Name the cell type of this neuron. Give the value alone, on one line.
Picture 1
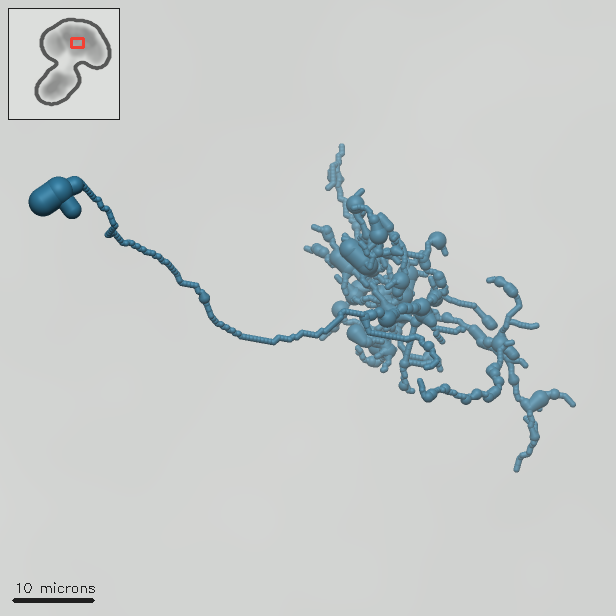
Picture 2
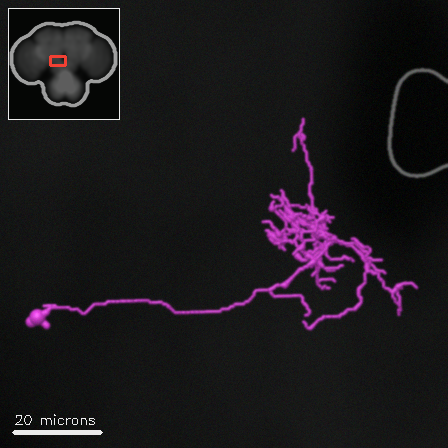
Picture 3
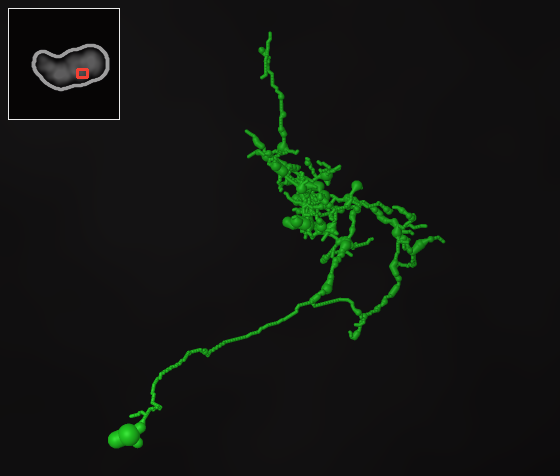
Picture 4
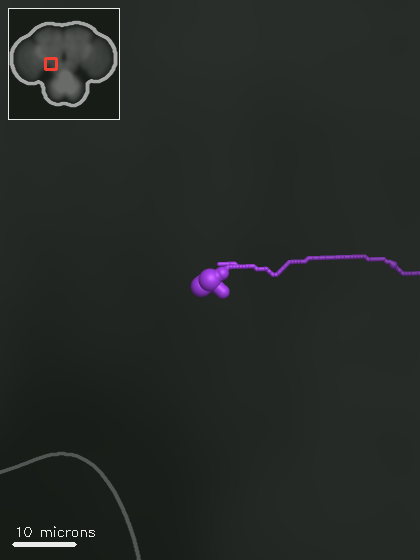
PRW021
